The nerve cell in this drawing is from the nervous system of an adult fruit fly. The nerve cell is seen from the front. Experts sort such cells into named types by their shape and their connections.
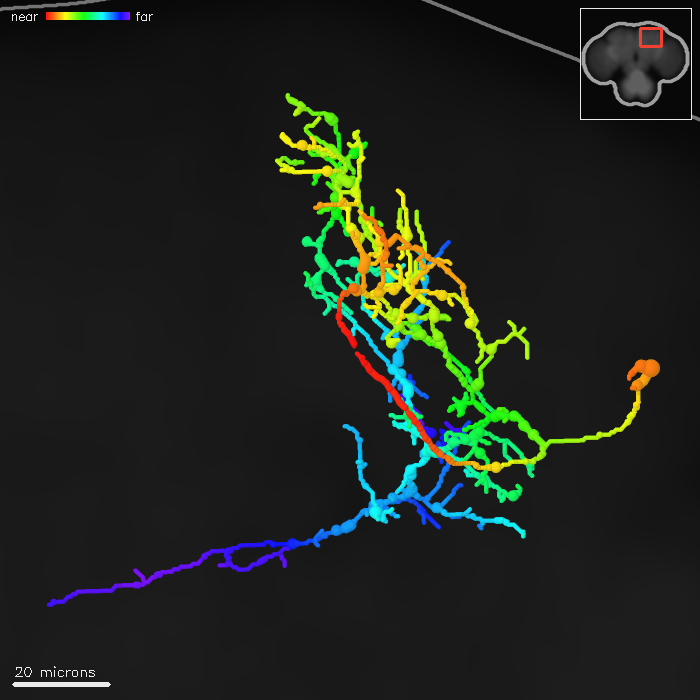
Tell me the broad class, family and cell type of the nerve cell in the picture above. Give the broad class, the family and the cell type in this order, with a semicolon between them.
central-brain intrinsic neuron; hemilineage SLPal2; SLP036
